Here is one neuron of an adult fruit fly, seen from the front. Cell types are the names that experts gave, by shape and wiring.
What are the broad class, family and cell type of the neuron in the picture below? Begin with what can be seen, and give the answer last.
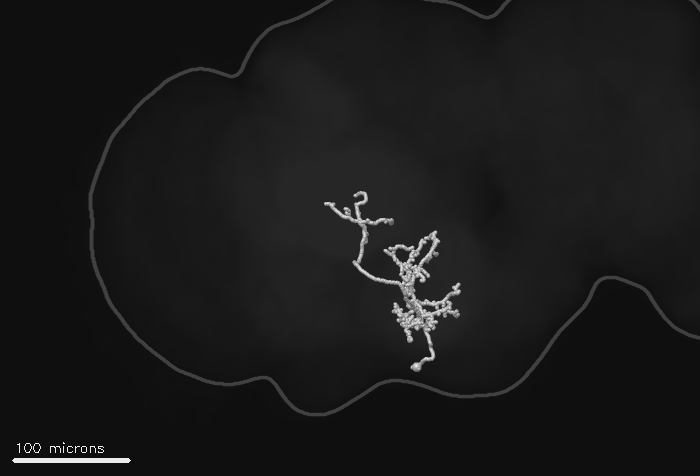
Its cell body lies at the bottom of the picture. From top to bottom in the picture it spans about 160 microns. It is a nerve-cord intrinsic neuron. Its family is hemilineage 06B. Its cell type is IN06B059.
